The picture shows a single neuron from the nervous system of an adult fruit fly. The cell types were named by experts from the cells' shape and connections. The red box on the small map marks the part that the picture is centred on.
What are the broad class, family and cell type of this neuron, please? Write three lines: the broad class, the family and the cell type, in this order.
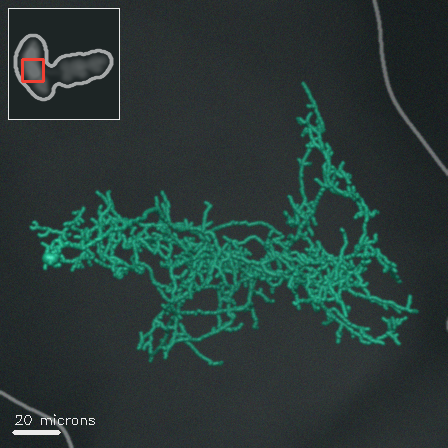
central-brain intrinsic neuron
hemilineage AOTUv1_ventral
PS011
